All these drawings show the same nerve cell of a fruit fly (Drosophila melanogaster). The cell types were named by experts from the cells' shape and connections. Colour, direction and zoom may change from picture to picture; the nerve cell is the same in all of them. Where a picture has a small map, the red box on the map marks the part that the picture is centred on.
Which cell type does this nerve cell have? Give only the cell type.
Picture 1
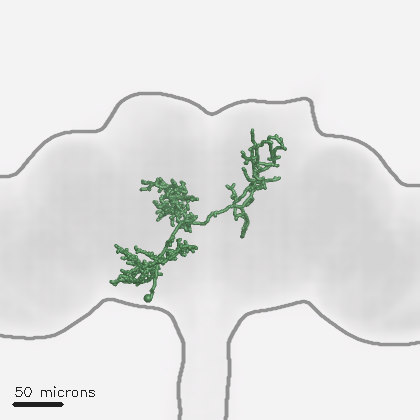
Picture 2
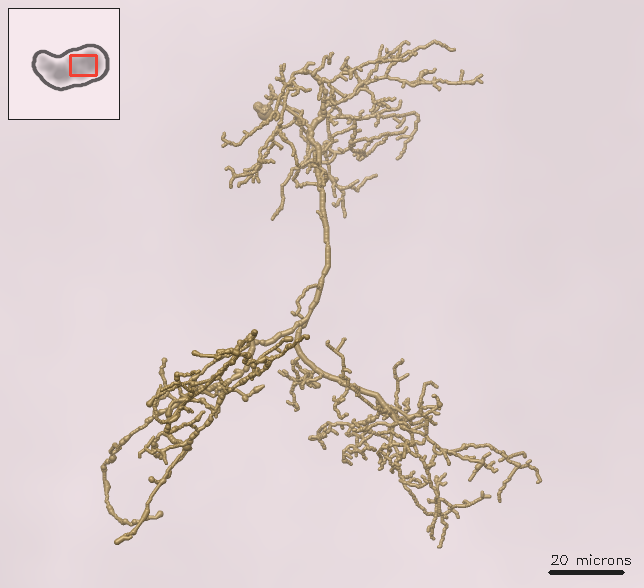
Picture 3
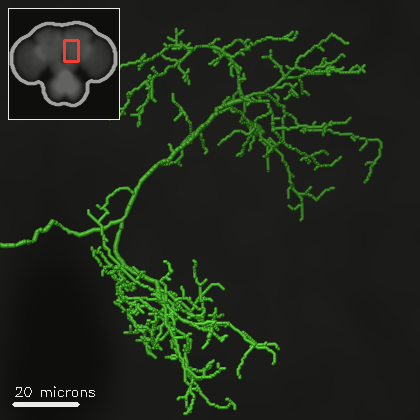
VES070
